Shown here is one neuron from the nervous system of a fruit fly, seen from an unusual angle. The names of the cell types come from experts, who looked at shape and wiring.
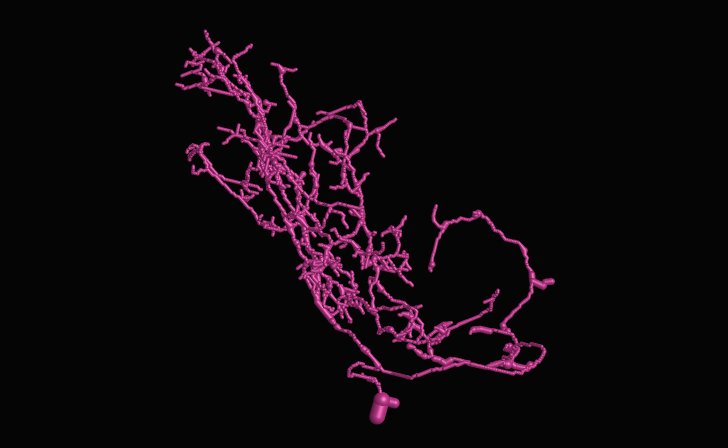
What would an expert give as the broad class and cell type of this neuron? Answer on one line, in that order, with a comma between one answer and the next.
central-brain intrinsic neuron, GNG247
